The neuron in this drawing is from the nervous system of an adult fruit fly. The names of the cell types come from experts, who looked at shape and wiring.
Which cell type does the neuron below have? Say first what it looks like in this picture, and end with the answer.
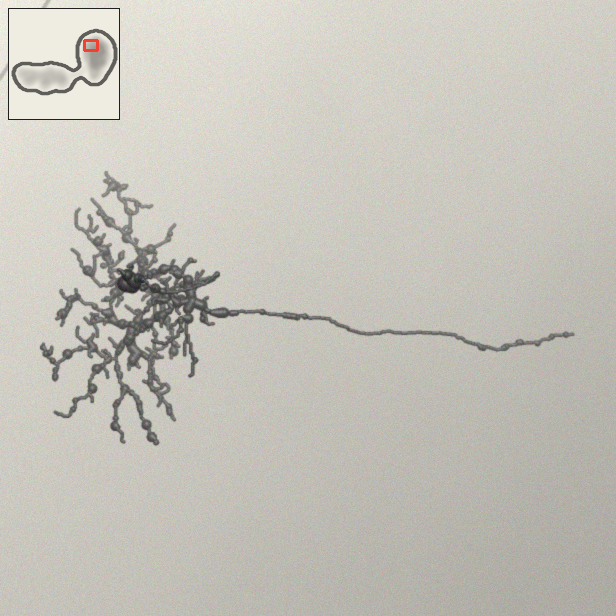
The picture shows dozens of branch ends. In this view it is wider than it is tall. It is an optic-lobe intrinsic neuron. The cell type is Lawf1.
